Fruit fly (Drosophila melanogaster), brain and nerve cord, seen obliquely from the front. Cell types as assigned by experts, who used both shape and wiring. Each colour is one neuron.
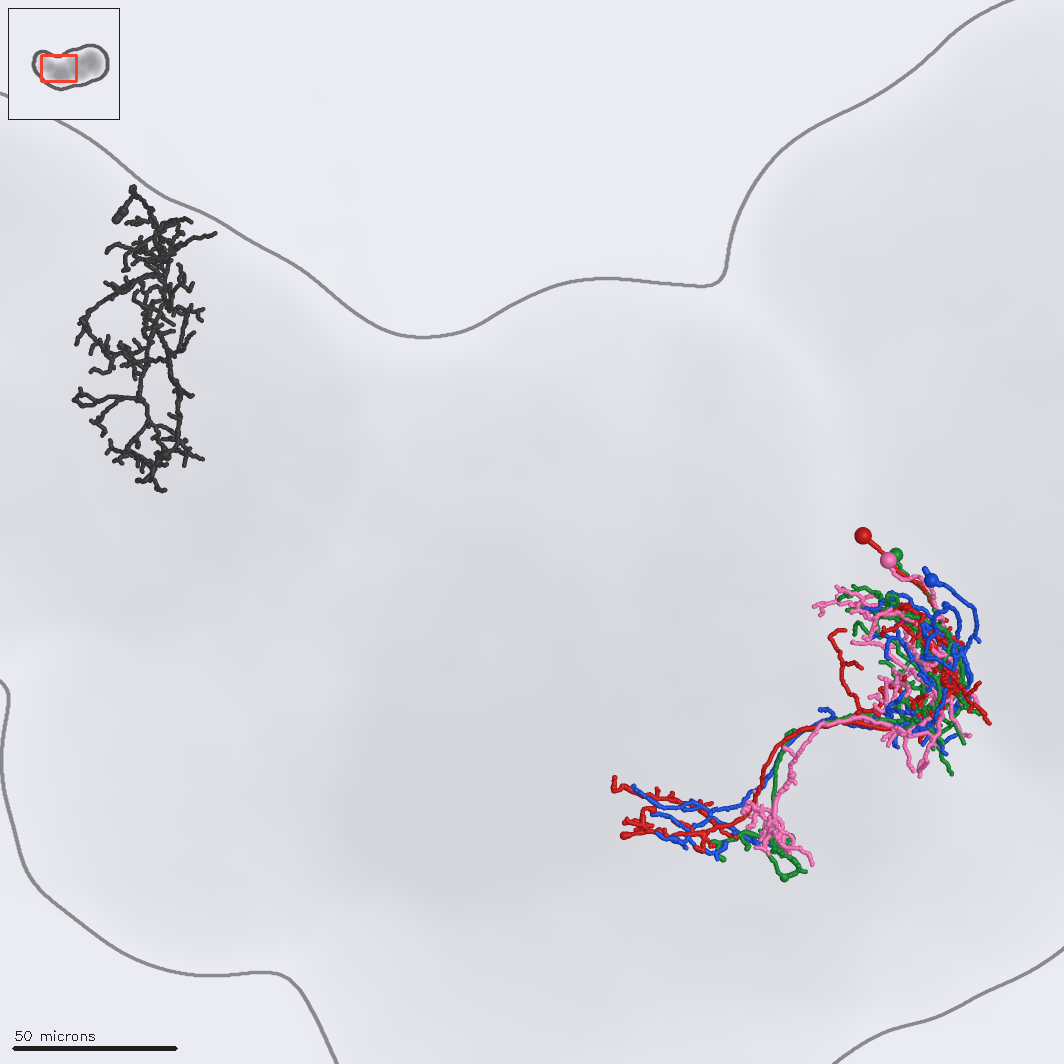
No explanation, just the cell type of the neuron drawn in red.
IN19A080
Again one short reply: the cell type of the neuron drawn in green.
IN19A088_a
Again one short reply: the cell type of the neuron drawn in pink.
IN19A088_b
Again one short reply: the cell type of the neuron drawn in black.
IN19A084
